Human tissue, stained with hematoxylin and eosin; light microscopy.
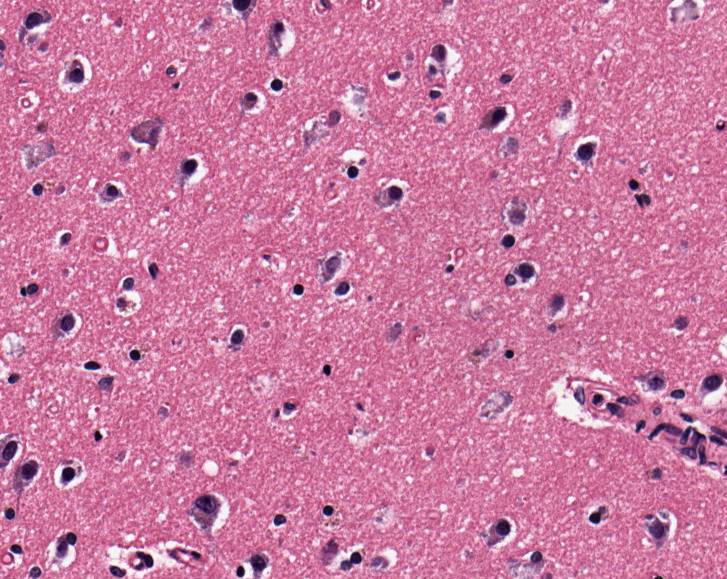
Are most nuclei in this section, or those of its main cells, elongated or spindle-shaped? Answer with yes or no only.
No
